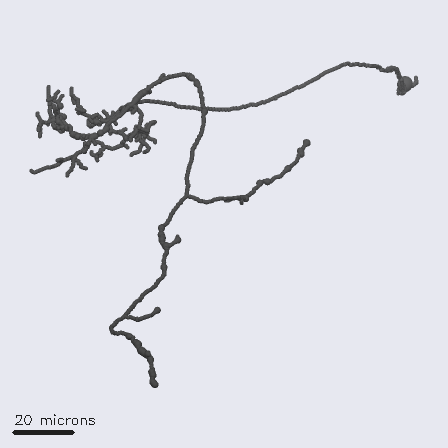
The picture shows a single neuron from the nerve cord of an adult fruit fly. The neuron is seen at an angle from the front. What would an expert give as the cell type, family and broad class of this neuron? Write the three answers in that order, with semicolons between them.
IN06A124; hemilineage 06A; nerve-cord intrinsic neuron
